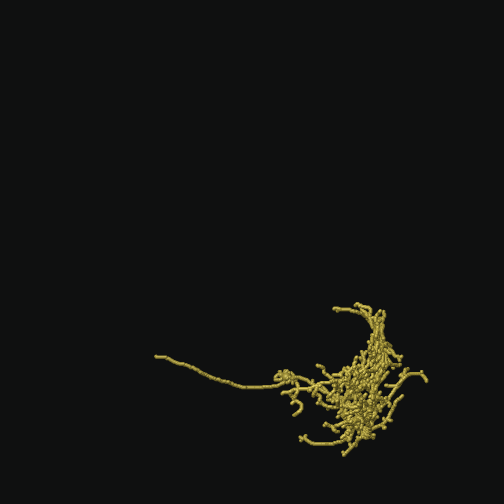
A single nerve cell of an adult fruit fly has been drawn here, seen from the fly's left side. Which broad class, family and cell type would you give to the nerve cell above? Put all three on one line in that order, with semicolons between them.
motor neuron of the brain; hemilineage LB3; GNG133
